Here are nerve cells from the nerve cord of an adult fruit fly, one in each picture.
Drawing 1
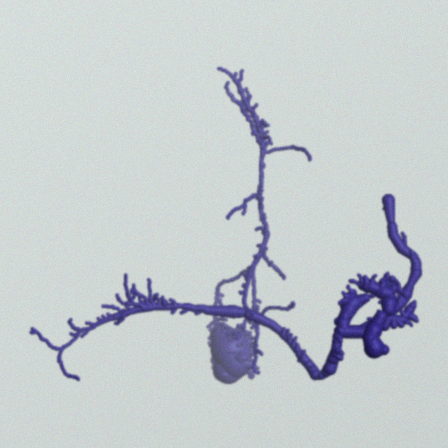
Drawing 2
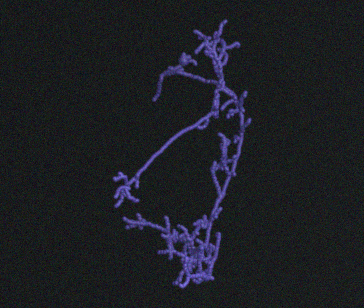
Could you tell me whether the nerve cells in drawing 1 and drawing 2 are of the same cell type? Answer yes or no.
no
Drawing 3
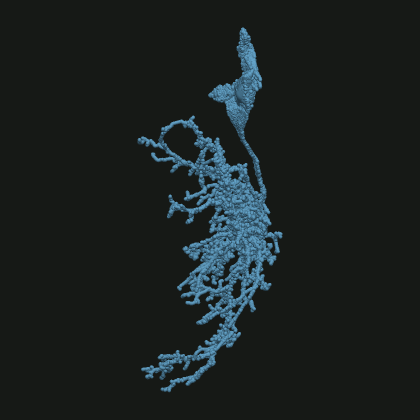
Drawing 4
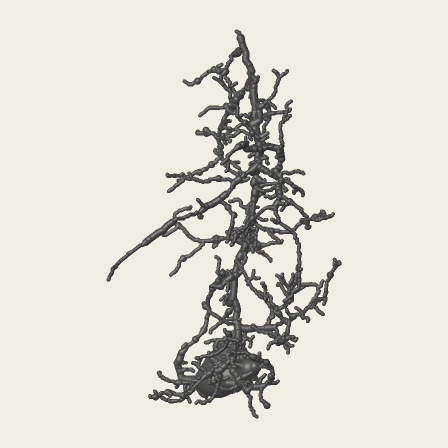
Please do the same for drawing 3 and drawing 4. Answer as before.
yes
